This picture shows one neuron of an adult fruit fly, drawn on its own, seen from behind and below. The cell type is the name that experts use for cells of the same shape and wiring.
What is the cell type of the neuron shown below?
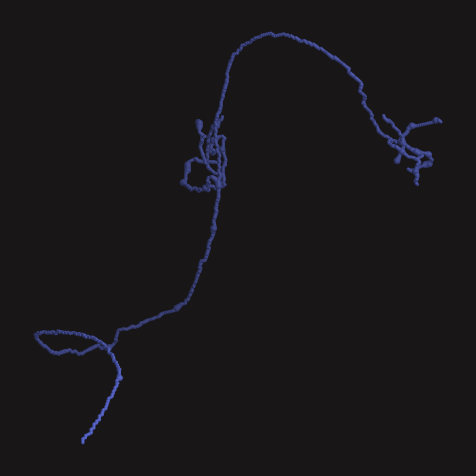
ORN_VM7d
